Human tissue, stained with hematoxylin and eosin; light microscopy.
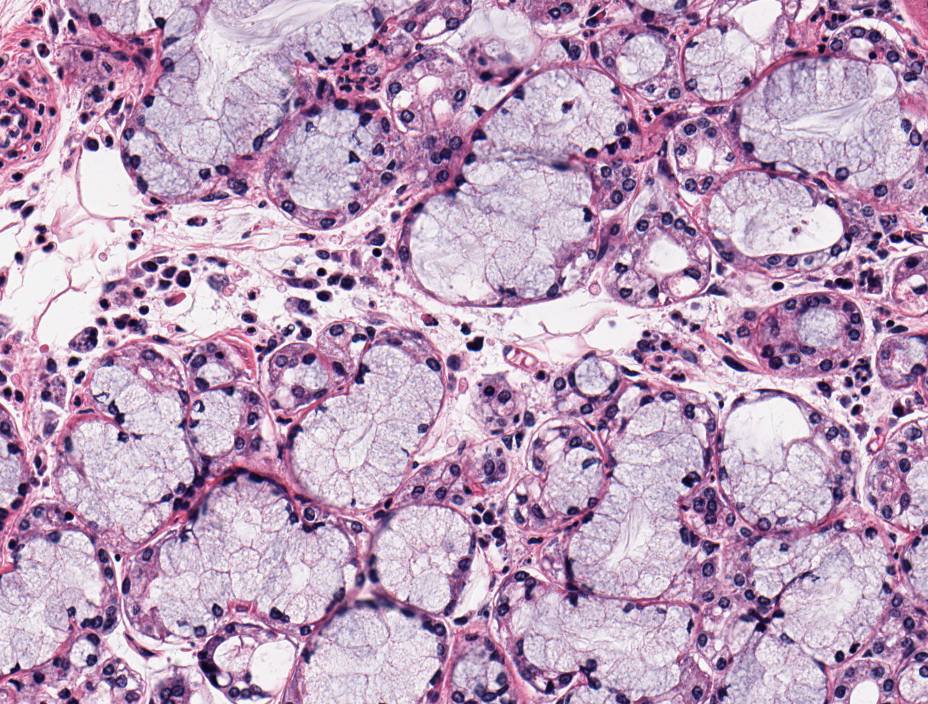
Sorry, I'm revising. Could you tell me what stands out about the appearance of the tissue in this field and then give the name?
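Mostly pale, foamy, grey-lilac cytoplasm in the gland units. Dark, flattened nuclei pressed against the base of these foamy cells. Scattered small cells with dark round nuclei in the stroma between units. No fat cells in the field. Minor salivary gland.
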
